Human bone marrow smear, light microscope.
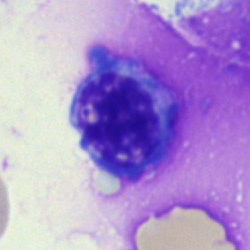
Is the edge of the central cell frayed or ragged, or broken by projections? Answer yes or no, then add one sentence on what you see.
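Yes. A small rounded bulge of blue cytoplasm sticks out at the upper left edge.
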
